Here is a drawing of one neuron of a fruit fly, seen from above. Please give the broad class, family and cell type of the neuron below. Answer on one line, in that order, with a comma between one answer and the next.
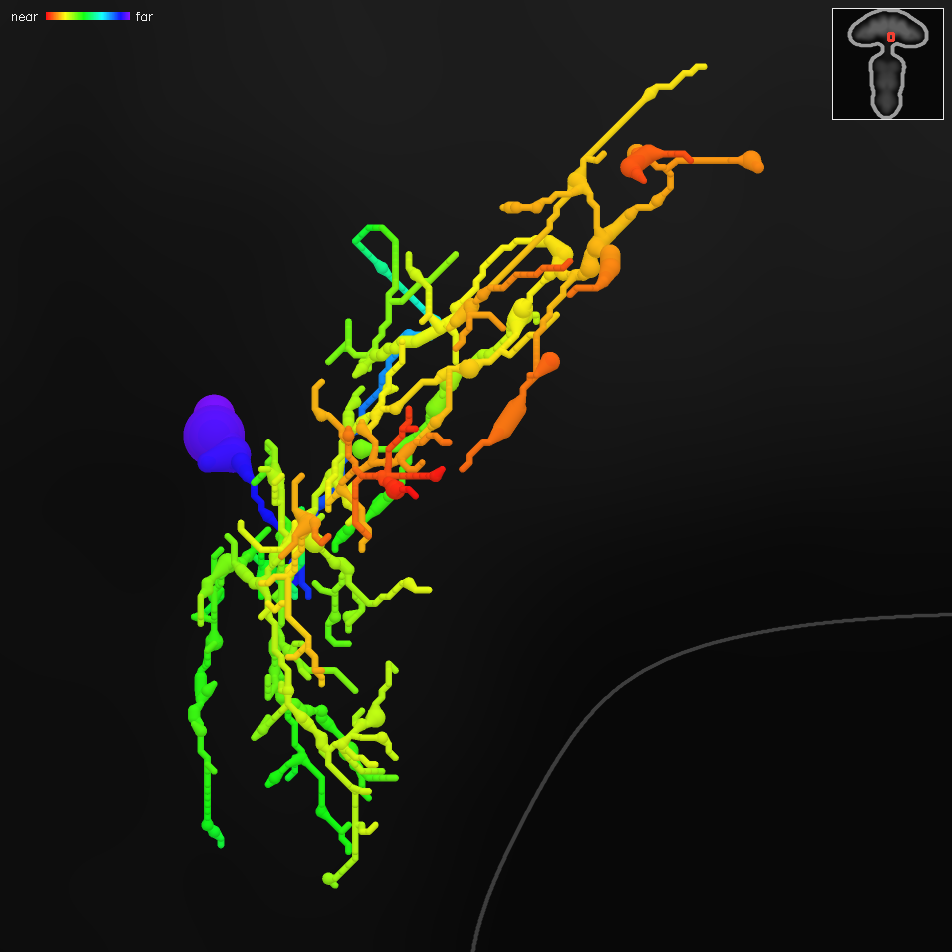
central-brain intrinsic neuron, hemilineage LB3, GNG599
